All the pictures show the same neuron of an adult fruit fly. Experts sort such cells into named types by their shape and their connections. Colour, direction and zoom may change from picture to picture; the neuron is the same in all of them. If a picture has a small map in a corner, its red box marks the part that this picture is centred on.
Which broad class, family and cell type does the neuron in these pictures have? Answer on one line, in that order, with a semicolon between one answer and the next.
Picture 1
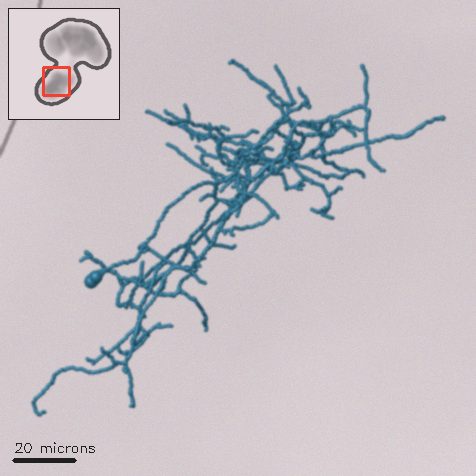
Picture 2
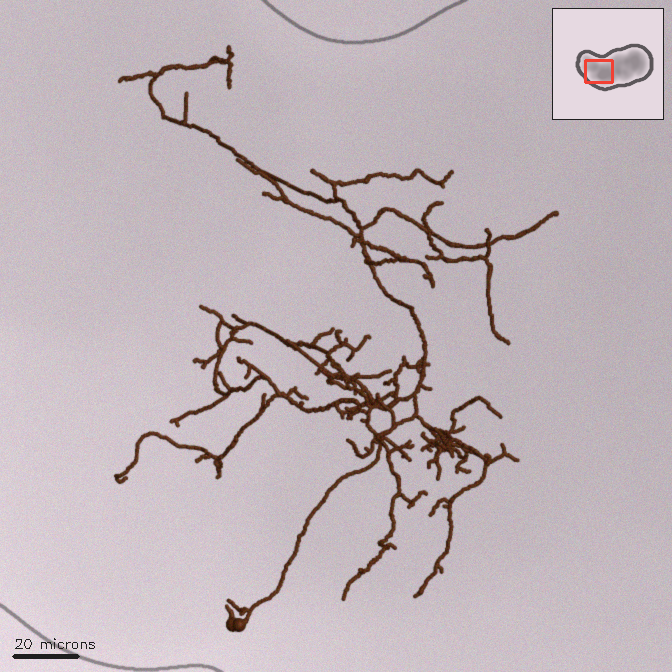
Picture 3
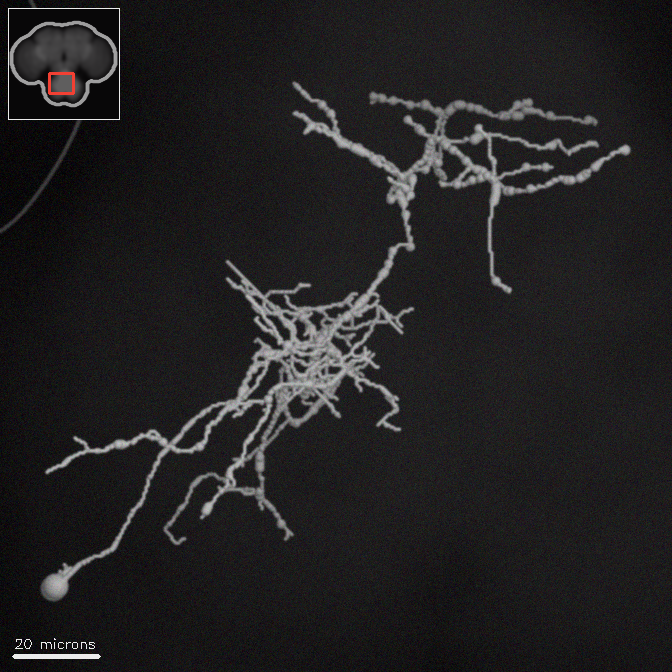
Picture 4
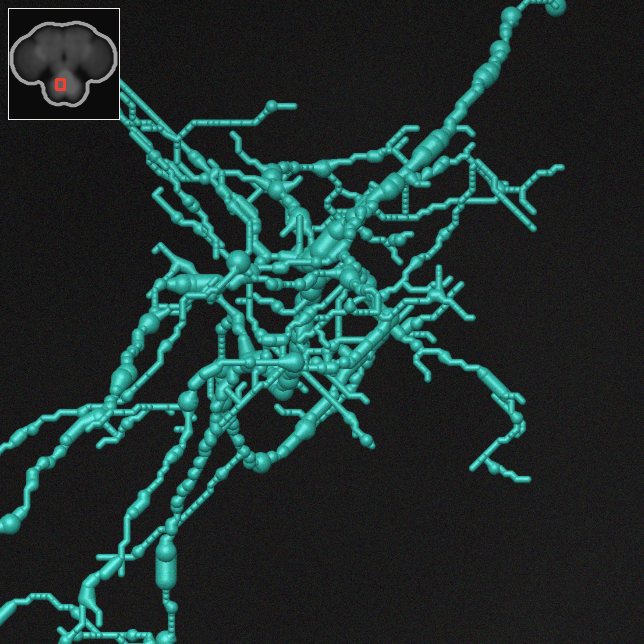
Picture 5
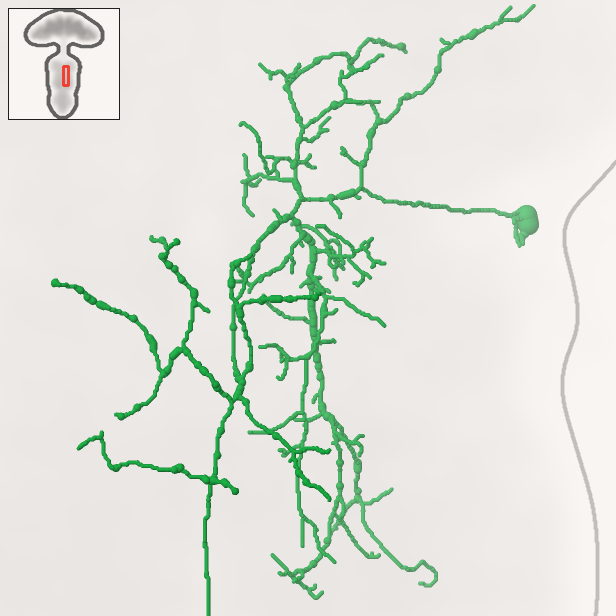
nerve-cord intrinsic neuron; hemilineage 12A; IN12A036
